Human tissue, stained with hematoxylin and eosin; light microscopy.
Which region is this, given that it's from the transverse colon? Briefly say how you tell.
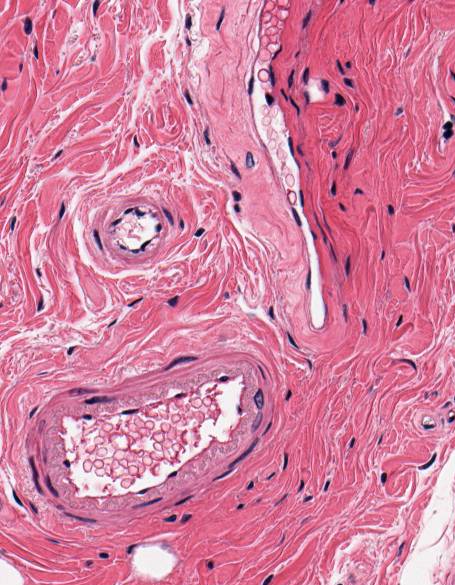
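In this section the layer is the submucosa. Dense eosin-pink collagen bundles run in wavy, varied directions among sparse, thin, spindle-shaped fibroblast nuclei. In the upper left centre, a small round vessel has a thick concentric wall.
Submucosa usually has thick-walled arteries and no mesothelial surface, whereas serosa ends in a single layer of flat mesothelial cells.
No epithelium is present.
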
